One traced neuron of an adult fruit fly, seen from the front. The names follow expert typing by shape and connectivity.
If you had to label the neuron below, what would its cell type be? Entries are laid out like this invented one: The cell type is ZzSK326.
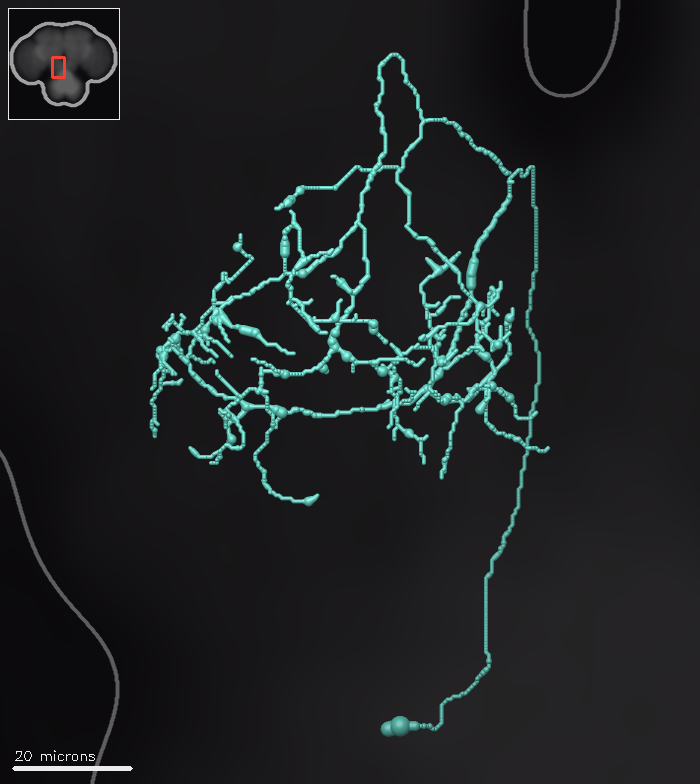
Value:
The cell type is GNG447.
